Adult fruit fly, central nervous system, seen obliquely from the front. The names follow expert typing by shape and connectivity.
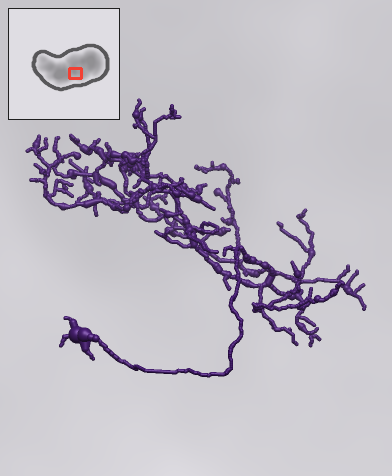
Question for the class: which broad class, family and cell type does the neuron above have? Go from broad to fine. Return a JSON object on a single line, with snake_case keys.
{"broad_class": "central-brain intrinsic neuron", "family": "hemilineage WEDa1", "cell_type": "AMMC015"}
